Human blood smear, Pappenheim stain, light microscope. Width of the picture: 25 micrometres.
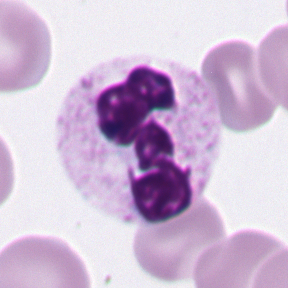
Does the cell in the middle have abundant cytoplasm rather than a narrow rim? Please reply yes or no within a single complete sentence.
Yes, there is a wide area of cytoplasm around the nucleus.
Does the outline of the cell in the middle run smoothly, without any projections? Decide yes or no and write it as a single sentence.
Yes, in outline this cell is smooth rather than rough.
